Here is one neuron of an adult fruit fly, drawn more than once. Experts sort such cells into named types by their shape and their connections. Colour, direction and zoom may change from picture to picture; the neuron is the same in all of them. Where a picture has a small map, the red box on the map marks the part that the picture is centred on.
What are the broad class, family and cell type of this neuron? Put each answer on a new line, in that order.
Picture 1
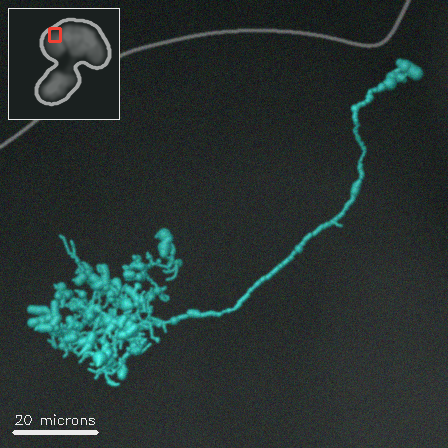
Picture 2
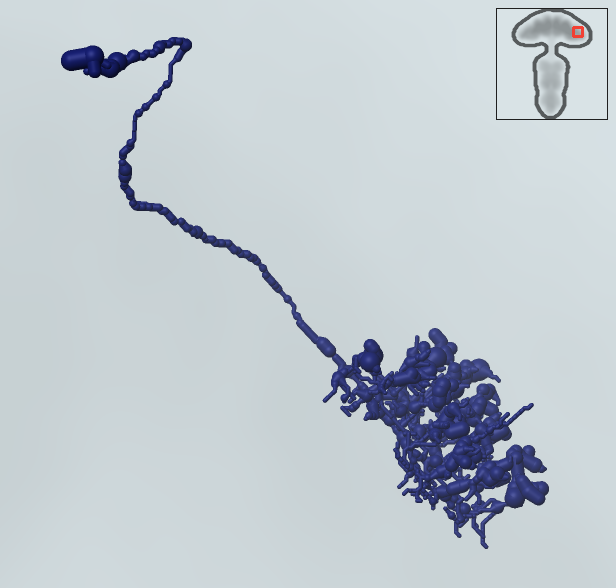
optic-lobe intrinsic neuron
Dm
Dm4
